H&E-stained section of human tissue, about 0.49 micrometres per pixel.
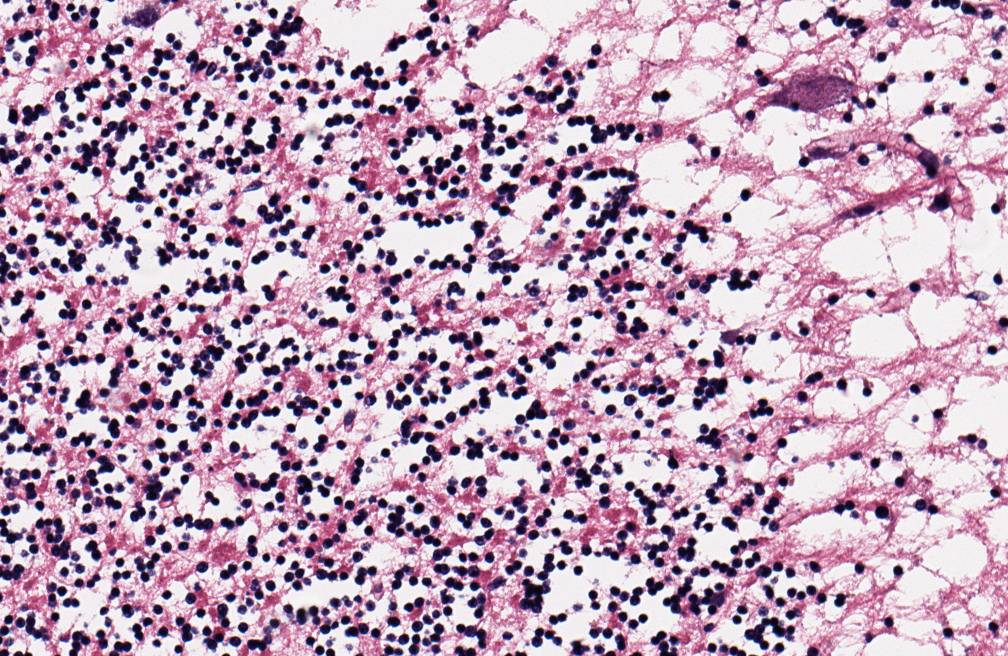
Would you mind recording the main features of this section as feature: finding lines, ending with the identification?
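Dense zone: crowded cells filling the left and centre
Nuclei: small, round, very dark, scarcely any cytoplasm
Nuclear size: fairly uniform across the dense zone
Pale zone: sparsely cellular, fibrillary, upper right
Large neuron: purple cytoplasm, near the top right edge
Name: cerebellum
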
